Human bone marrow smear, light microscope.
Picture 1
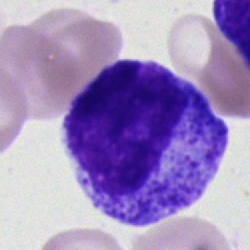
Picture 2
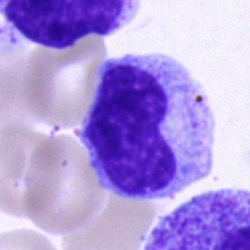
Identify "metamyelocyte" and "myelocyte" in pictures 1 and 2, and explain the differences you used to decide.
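Picture 1 shows the myelocyte, and picture 2 shows the metamyelocyte. First, the nucleus: in picture 2 it is bean-shaped, notched on its right side, and lies toward the left of the cell.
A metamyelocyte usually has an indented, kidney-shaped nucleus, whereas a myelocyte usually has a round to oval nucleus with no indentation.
Second, the cytoplasm: in picture 1 it is a crescent-shaped rim, widest on the lower right, and in picture 2 it is a broad band on the right side. Third, the granules: picture 1's cytoplasm is filled with many dark purple granules on a paler lilac background, and picture 2 has a single small dark dot in the upper right part of its cytoplasm. Last, picture 1's outline is roughly round with a slightly irregular, angular edge, and no clear vacuoles are seen in its cytoplasm.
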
